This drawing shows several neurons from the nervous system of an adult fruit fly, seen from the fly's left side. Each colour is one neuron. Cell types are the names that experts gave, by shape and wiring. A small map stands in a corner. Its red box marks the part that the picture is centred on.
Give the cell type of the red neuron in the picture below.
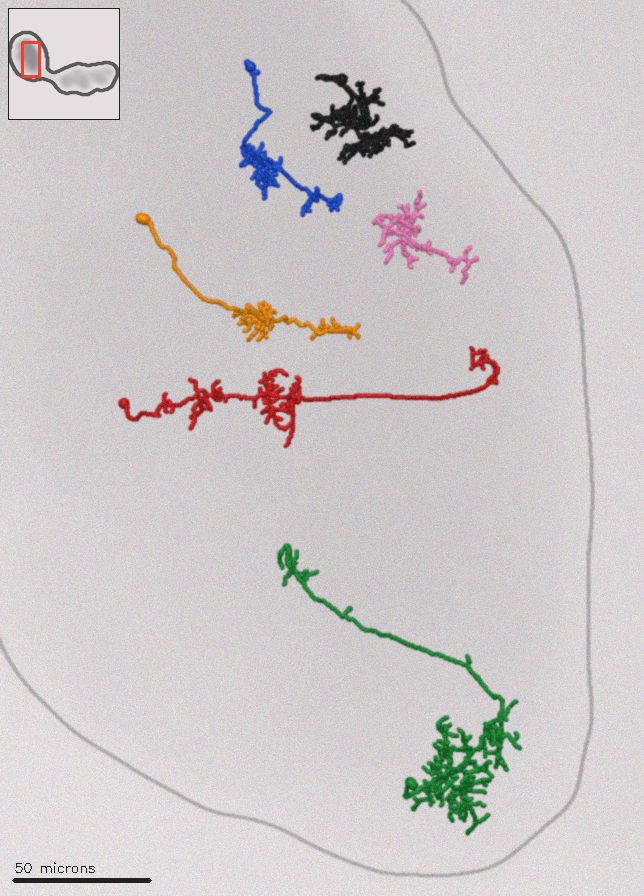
TmY18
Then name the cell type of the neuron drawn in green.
Tm16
